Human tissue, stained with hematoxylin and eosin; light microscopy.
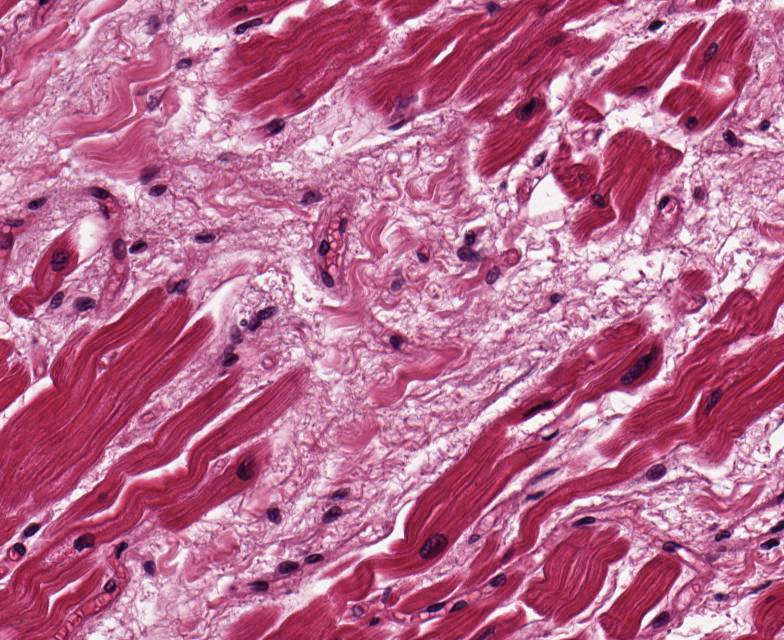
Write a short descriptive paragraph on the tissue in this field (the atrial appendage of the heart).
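Muscle fibres here have oval nuclei placed centrally within them, and their cytoplasm is deep red with fine lengthwise lines. Across the middle of the field runs a broad band of pale, loose stroma containing wavy pink collagen fibres. No fat cells are present.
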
